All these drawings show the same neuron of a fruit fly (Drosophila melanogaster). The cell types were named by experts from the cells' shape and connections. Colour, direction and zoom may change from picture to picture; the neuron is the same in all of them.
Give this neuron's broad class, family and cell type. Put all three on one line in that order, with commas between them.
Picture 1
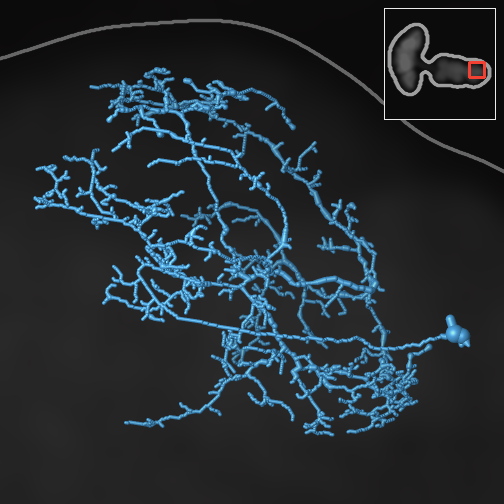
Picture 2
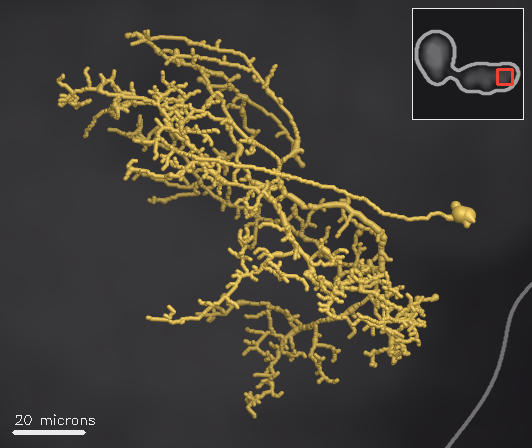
nerve-cord intrinsic neuron, hemilineage 03A, IN03A026_a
